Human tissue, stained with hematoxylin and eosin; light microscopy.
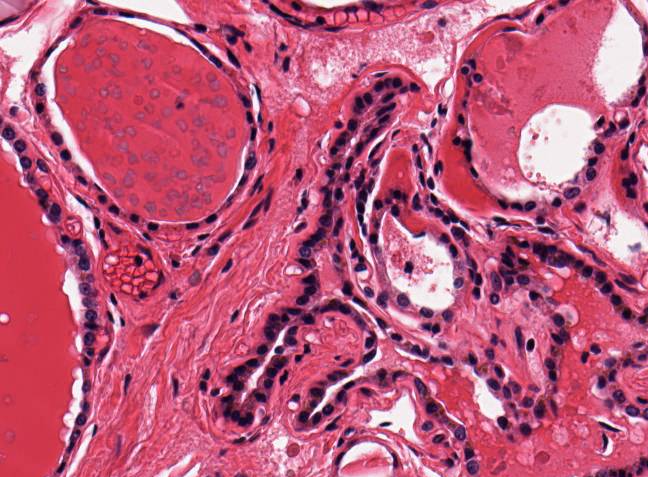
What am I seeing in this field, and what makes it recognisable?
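Here it's thyroid follicle after thyroid follicle. Rounded and elongated epithelium-lined spaces fill the field, parted by bands of pink fibrous stroma. Each is lined by a single layer of flattened to low cuboidal cells with dark, round to oval nuclei.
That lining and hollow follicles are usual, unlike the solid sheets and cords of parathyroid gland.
At the left edge a large space is filled with smooth, deep pink material without cells.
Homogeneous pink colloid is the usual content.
In the upper right spaces, the pink material is broken by clear, bubbly vacuoles.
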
